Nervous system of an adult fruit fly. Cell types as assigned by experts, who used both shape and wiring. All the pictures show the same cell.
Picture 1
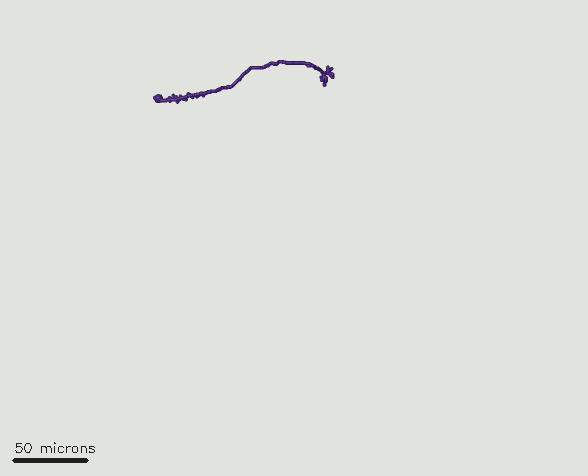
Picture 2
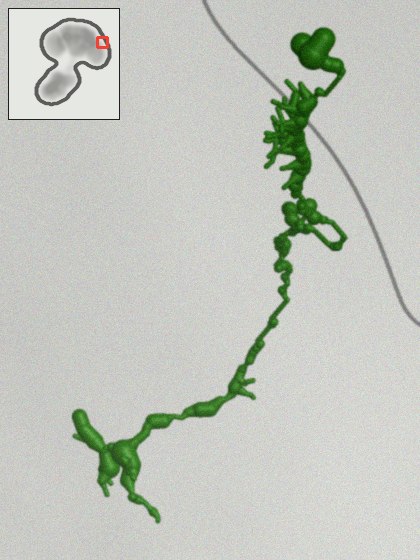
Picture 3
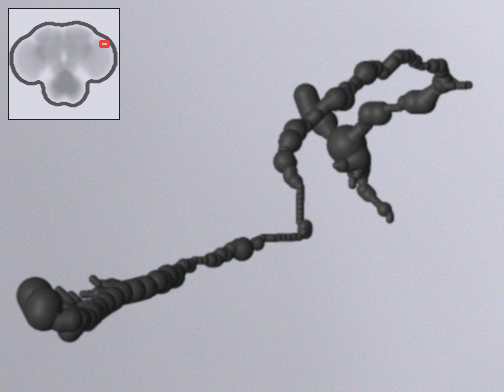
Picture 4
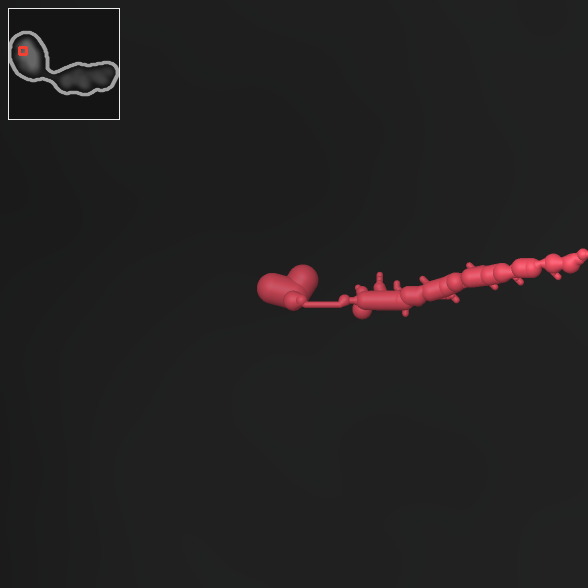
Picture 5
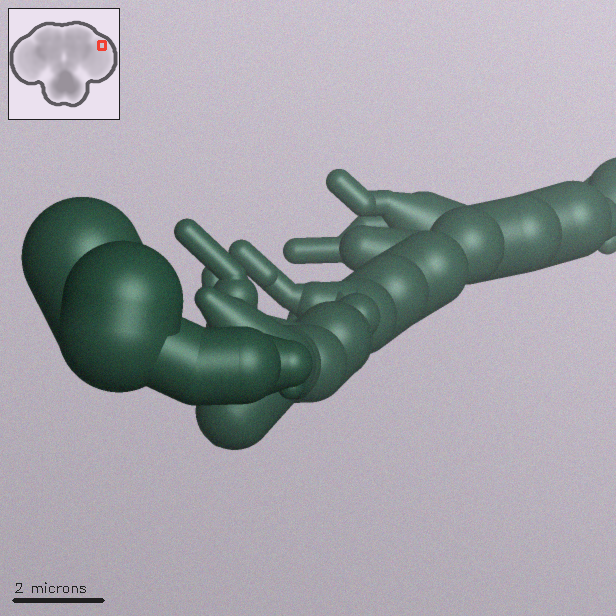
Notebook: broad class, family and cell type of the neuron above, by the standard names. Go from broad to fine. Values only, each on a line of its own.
optic-lobe intrinsic neuron
L
L3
